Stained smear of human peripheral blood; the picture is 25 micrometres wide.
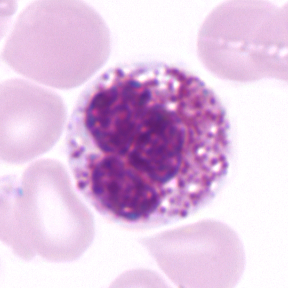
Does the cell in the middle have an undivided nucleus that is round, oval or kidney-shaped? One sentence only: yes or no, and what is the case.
No, the nucleus has been divided into two or more segments.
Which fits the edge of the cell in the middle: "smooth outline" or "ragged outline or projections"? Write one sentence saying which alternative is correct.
What bounds the cell is a smooth, even outline.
